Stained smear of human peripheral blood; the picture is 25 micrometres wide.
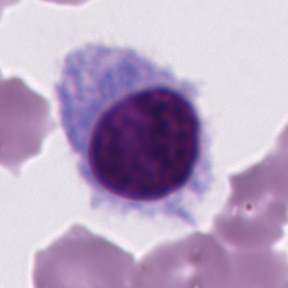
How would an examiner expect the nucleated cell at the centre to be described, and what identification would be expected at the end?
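Many fine, hair-like projections fringe the border of the cell. Its cytoplasm stains pale blue and has a mottled, lacy texture, without distinct coarse granules. The cell is a hairy cell.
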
